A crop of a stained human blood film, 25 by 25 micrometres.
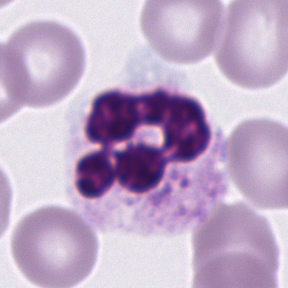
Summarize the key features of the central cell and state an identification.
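Looking at the nucleus first, its lobes are set around a small pale gap near the middle of the cell. I can't make out any nucleoli in it. Fine violet-pink granules dot the cytoplasm. The outline is roughly round, though its edge at the top is faint. This is a segmented neutrophil.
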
